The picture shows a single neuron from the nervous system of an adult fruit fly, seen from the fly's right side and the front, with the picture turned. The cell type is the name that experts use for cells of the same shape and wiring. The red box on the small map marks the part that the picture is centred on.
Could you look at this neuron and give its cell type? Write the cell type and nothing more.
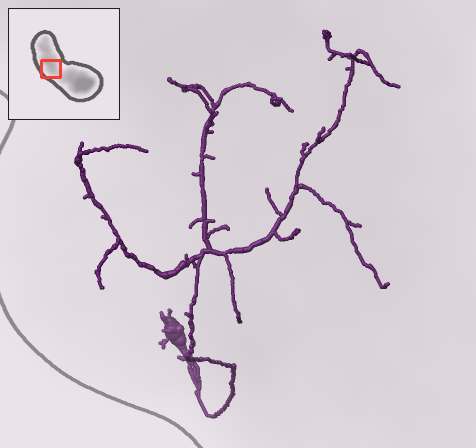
IN13B006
